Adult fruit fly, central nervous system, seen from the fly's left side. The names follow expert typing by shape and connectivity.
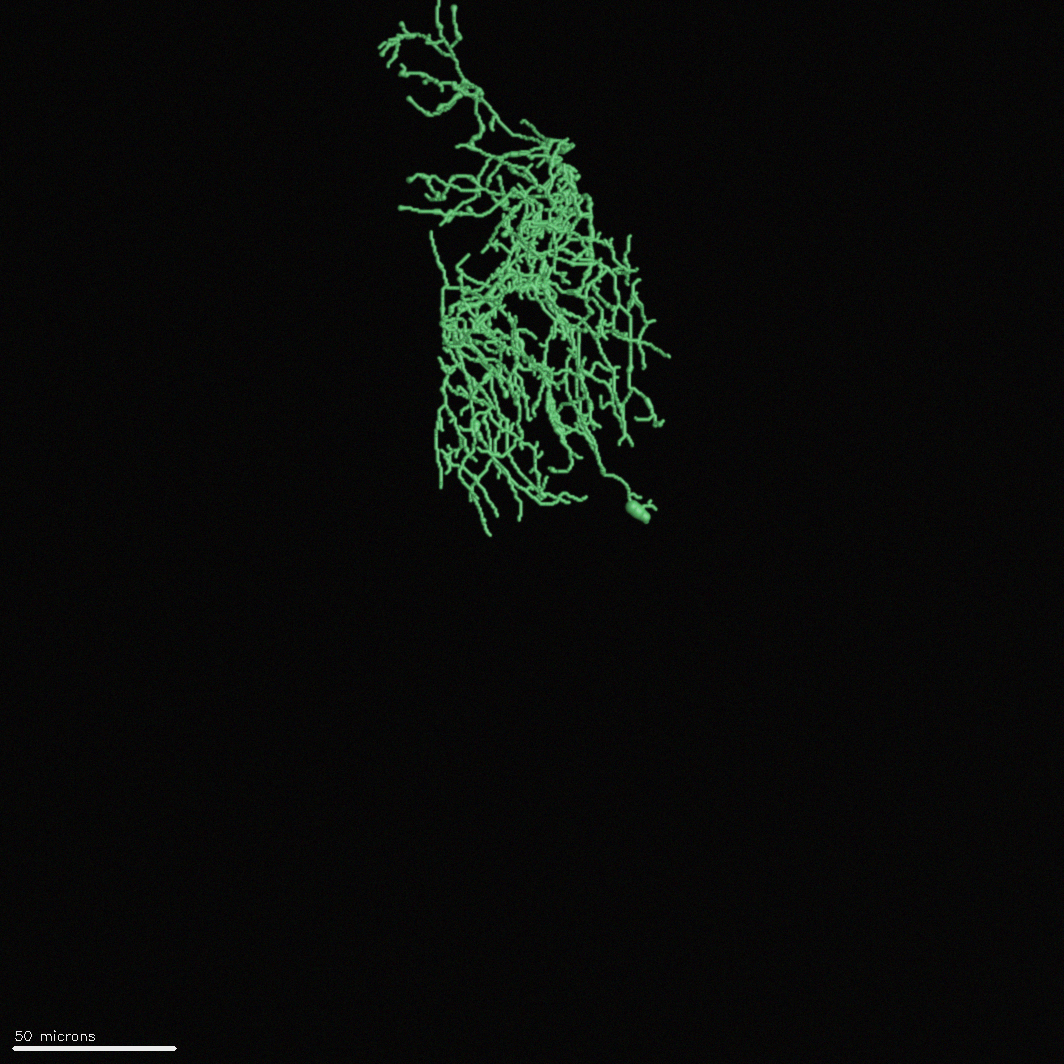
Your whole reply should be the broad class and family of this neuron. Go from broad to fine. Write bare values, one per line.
visual projection neuron
LoVP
